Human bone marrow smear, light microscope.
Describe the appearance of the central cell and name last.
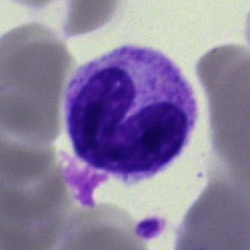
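Start with the nucleus: it is deeply cleft from the top into two lobes that stay joined at the bottom. The cytoplasm is pale lilac, and most of it lies above the nucleus. Look for the fine purple granules scattered through it. This central cell is a band neutrophil.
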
